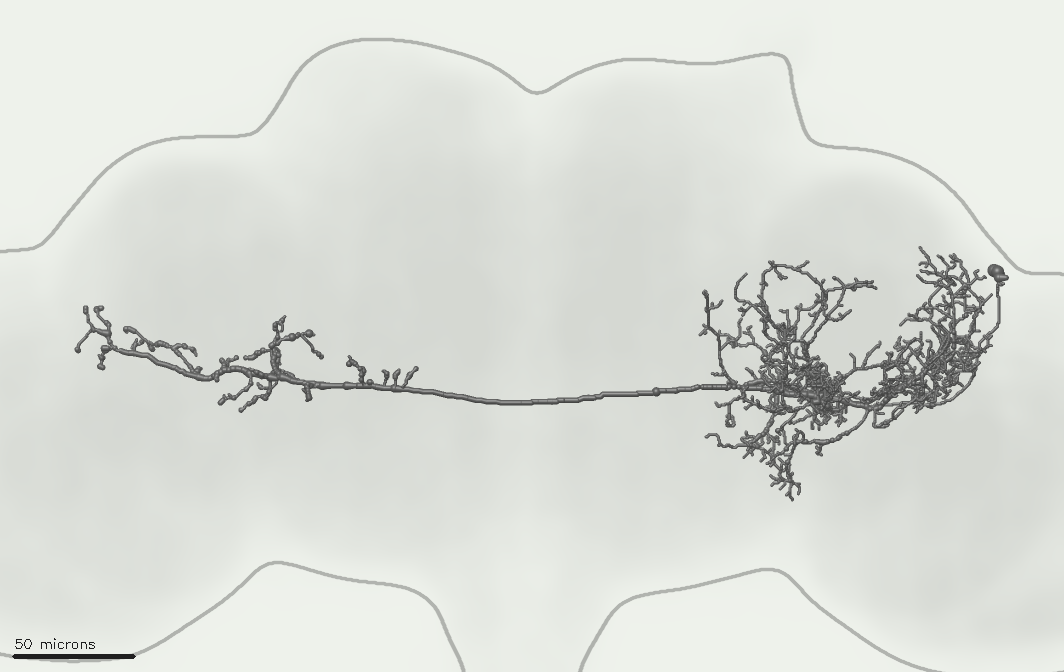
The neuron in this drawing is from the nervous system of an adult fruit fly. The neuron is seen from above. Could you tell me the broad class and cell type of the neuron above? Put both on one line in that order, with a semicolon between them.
central-brain intrinsic neuron; PVLP151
